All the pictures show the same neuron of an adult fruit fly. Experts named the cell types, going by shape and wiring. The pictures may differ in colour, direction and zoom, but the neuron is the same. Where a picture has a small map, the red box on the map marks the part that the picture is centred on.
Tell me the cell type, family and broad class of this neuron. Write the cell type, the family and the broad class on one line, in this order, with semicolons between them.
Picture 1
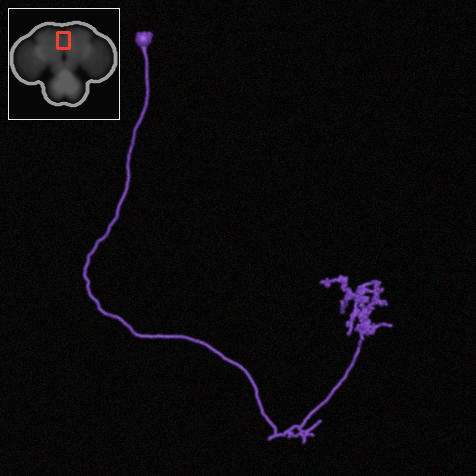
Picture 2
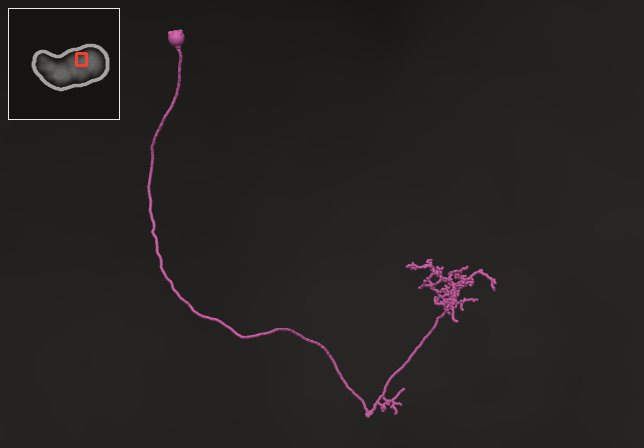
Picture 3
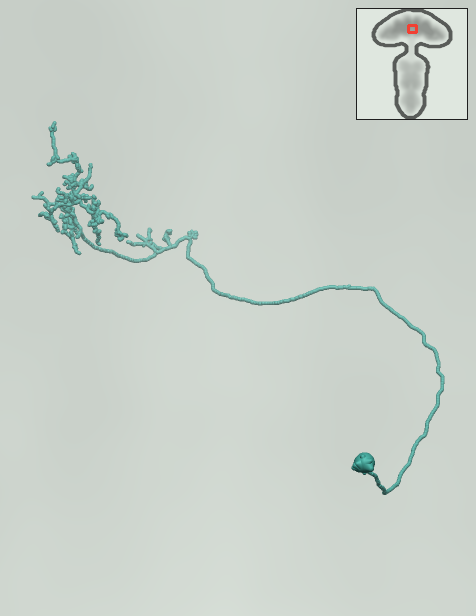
vDeltaK; class CX; central-brain intrinsic neuron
